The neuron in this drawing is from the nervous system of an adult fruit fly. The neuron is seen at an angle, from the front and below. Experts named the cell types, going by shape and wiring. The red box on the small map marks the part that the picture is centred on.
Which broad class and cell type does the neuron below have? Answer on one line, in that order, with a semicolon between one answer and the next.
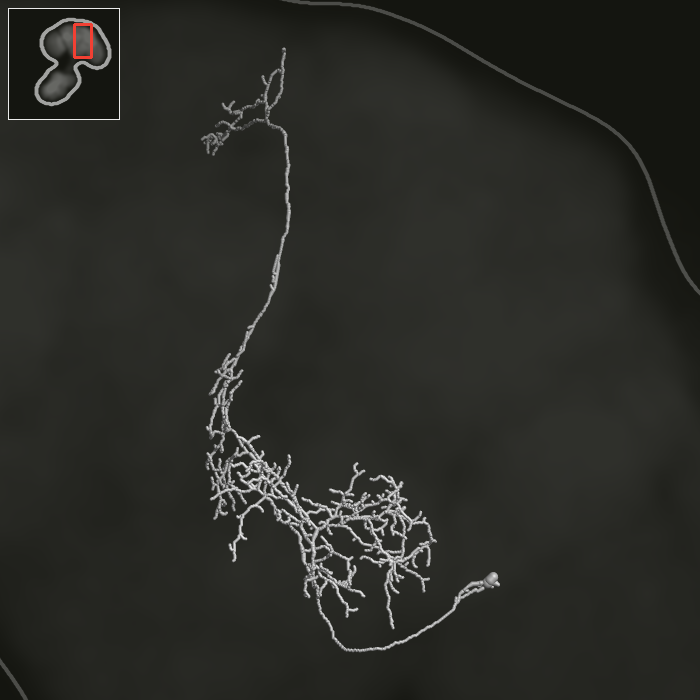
central-brain intrinsic neuron; GNG540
